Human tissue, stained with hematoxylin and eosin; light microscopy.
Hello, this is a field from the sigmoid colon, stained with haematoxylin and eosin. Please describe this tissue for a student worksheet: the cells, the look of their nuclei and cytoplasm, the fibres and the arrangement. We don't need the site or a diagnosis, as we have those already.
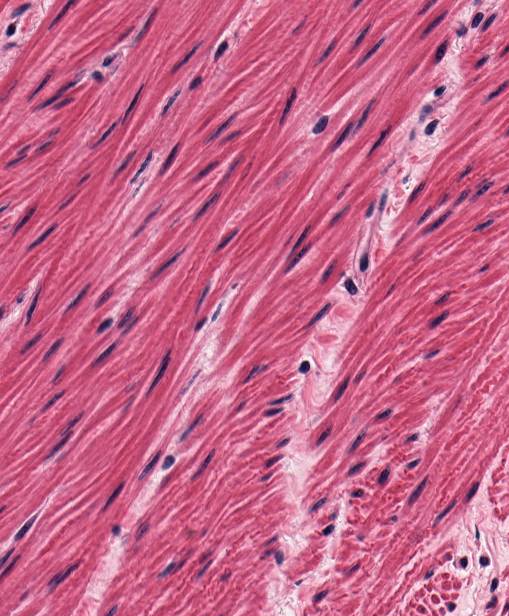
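See how the nuclei are elongated and blunt-ended, aligned with the fibres' long axis? Cytoplasm's pink and finely fibrillar, no cross-striations. In the lower right corner the fibres are cut across, showing small rounded profiles. The pale central septum holds a few small, dark, round nuclei.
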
